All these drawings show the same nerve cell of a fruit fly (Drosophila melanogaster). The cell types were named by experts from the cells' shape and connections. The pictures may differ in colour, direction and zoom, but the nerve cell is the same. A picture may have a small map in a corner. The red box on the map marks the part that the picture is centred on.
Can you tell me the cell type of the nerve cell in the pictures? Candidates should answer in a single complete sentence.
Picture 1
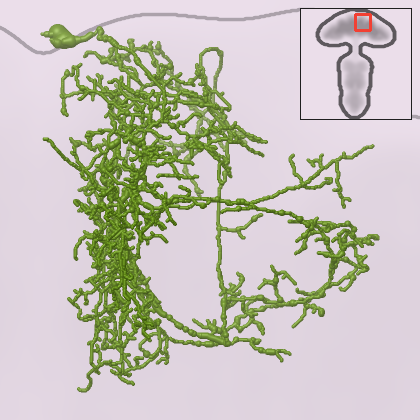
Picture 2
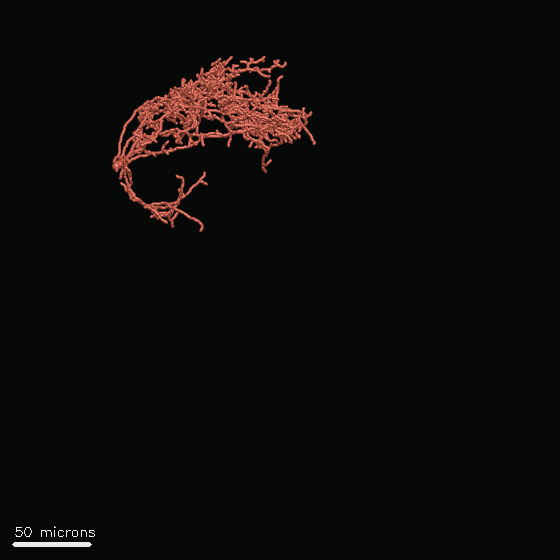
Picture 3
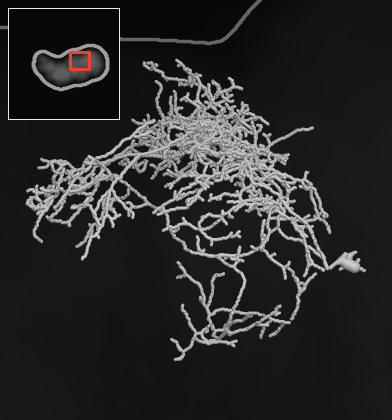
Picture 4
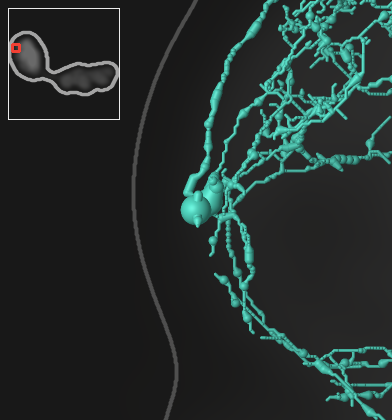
The cell type given to this nerve cell is SMP157.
